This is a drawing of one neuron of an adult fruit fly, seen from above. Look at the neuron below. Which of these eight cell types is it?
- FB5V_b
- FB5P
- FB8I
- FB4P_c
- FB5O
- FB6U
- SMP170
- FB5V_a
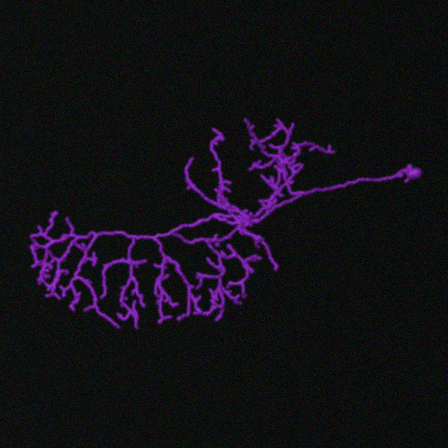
FB5O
